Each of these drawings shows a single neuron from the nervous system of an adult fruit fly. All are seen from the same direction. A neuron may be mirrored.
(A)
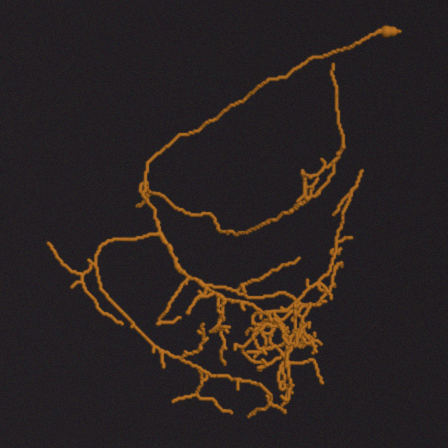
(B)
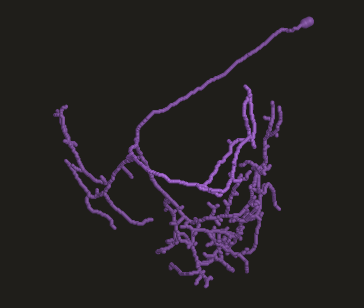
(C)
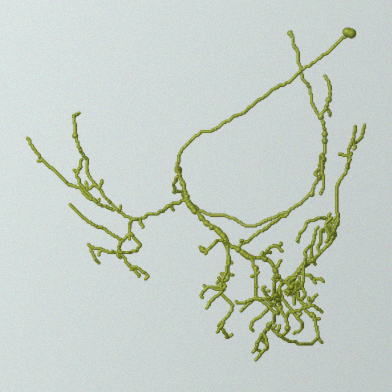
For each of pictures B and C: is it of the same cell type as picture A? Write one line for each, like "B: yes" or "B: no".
B: no
C: no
